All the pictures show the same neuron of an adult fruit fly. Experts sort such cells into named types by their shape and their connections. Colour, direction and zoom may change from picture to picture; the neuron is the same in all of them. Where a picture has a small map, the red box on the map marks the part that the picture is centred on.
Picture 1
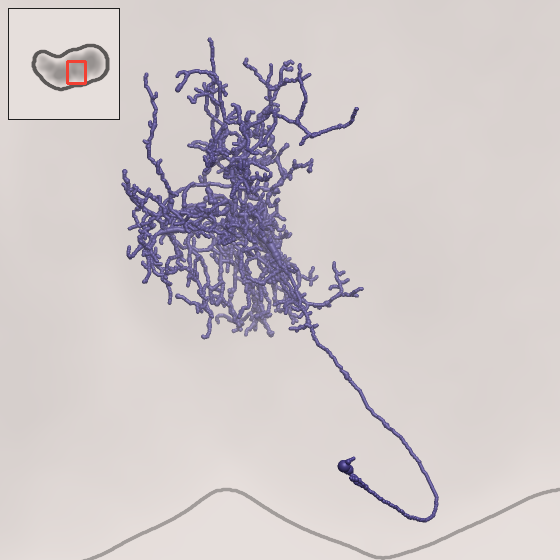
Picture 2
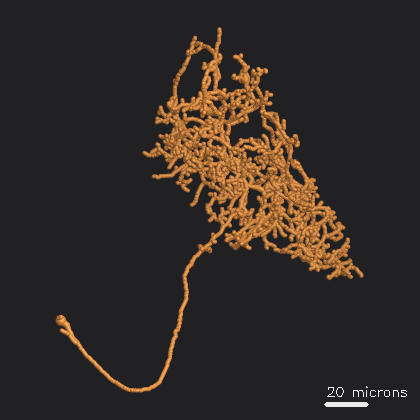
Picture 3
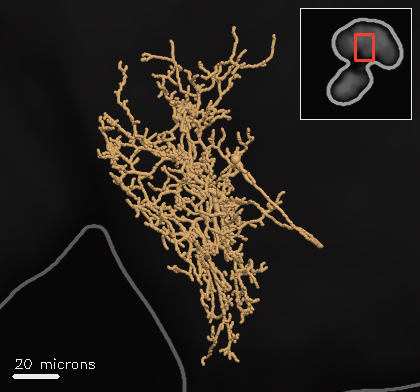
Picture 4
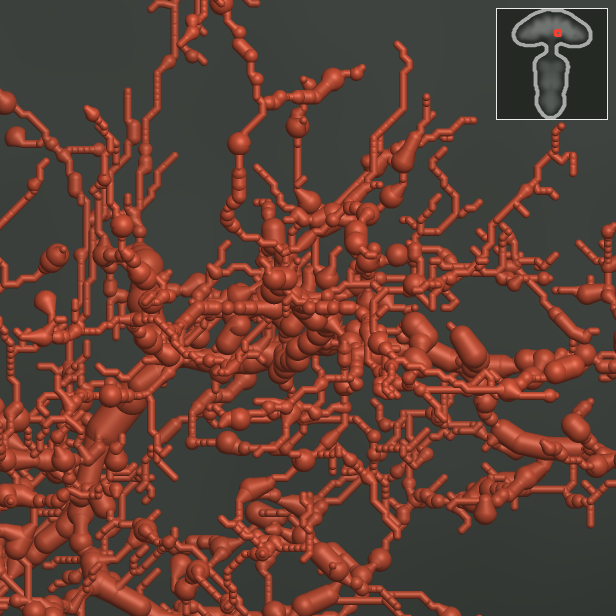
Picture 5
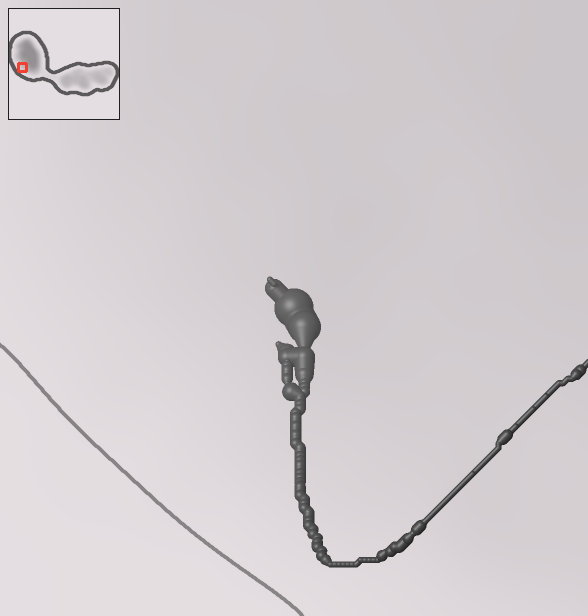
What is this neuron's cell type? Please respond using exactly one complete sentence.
Of the cell type GNG315 is this neuron.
